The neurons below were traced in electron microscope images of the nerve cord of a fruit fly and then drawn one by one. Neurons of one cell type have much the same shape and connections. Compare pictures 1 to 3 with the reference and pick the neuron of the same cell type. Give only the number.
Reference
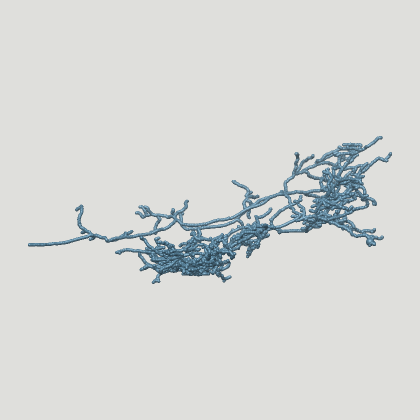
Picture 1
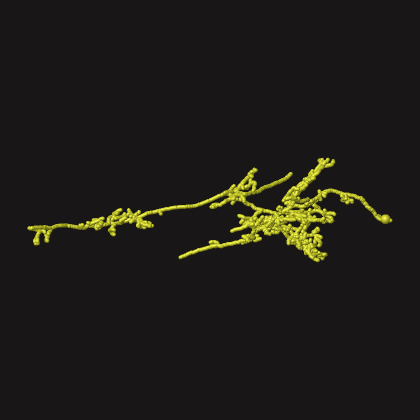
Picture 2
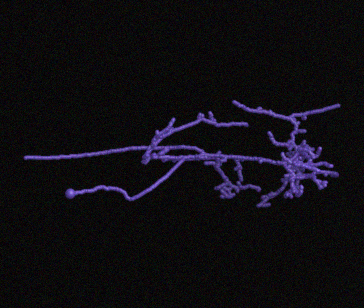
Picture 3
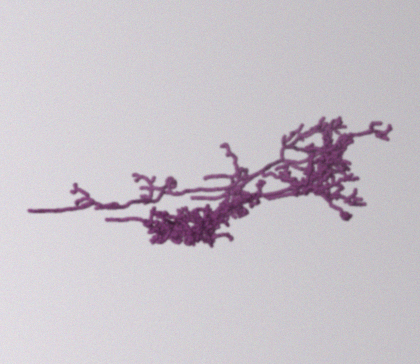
3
